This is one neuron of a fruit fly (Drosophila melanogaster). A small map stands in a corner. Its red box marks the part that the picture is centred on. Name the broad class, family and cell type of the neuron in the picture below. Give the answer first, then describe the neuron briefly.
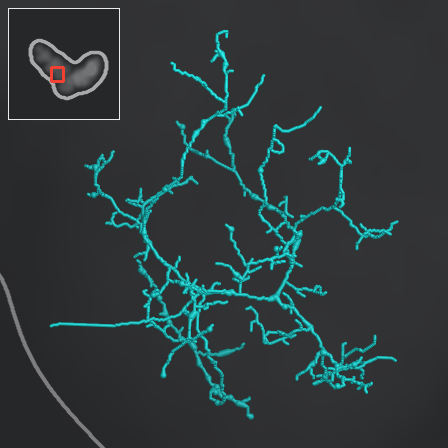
It is a nerve-cord intrinsic neuron. The family is hemilineage 20A.22A. The cell type is IN20A.22A042. No cell body is drawn. Dozens of branch ends can be seen.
